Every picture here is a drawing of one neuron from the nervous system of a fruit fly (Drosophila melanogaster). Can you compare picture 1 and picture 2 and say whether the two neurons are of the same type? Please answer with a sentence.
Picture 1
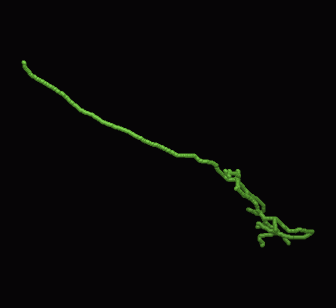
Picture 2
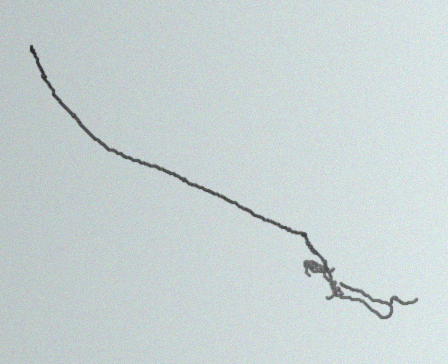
They are of the same cell type.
